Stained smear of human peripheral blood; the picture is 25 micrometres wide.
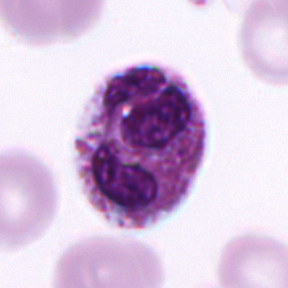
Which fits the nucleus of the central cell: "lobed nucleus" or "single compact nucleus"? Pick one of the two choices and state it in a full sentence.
The nucleus of this cell is divided into two or more lobes.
